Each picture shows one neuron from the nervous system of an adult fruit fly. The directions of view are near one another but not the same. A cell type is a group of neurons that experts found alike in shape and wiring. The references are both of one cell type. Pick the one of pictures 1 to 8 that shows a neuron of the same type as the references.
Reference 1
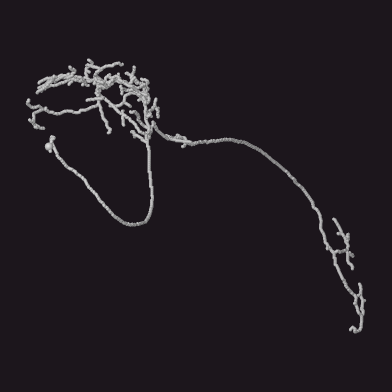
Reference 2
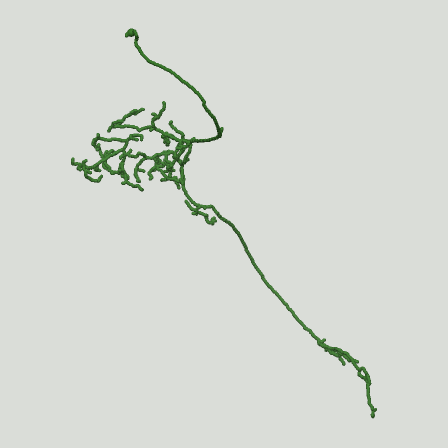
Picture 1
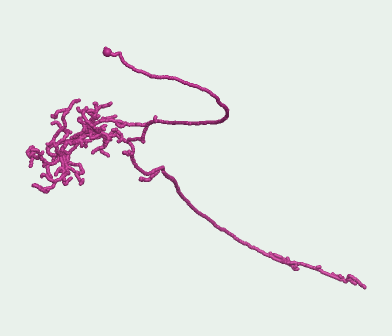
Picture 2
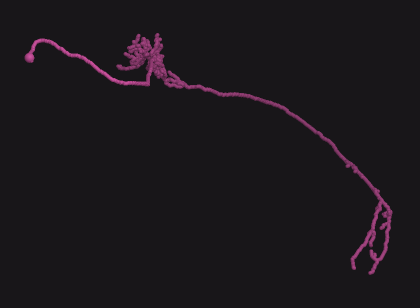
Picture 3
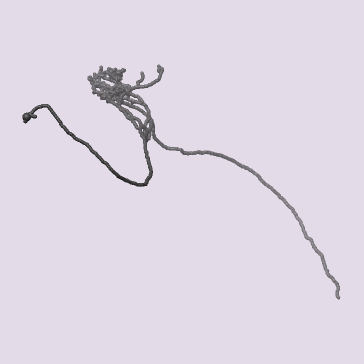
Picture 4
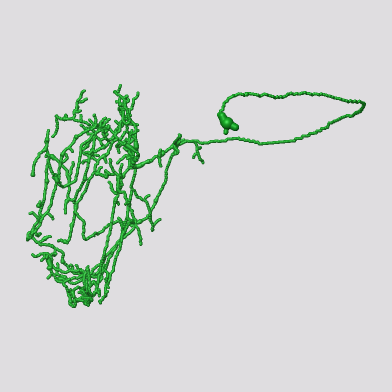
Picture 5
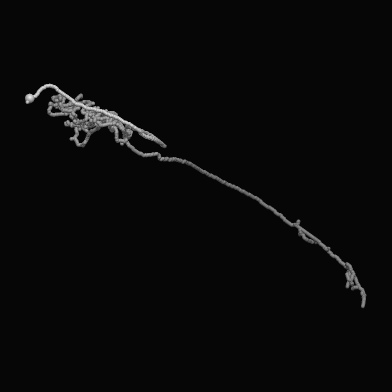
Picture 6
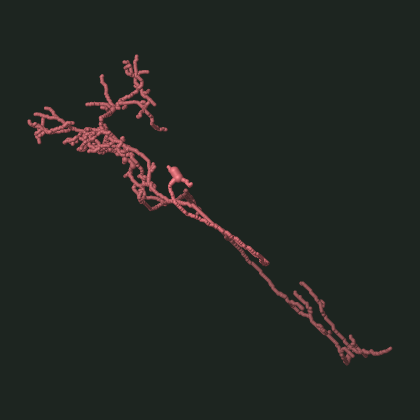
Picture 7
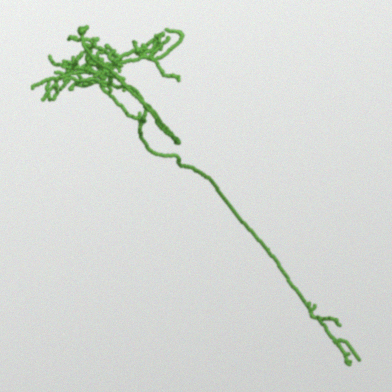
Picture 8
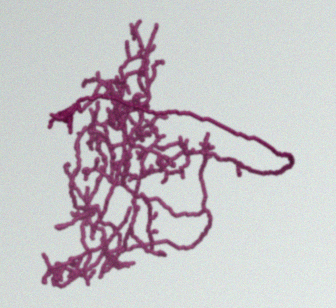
1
